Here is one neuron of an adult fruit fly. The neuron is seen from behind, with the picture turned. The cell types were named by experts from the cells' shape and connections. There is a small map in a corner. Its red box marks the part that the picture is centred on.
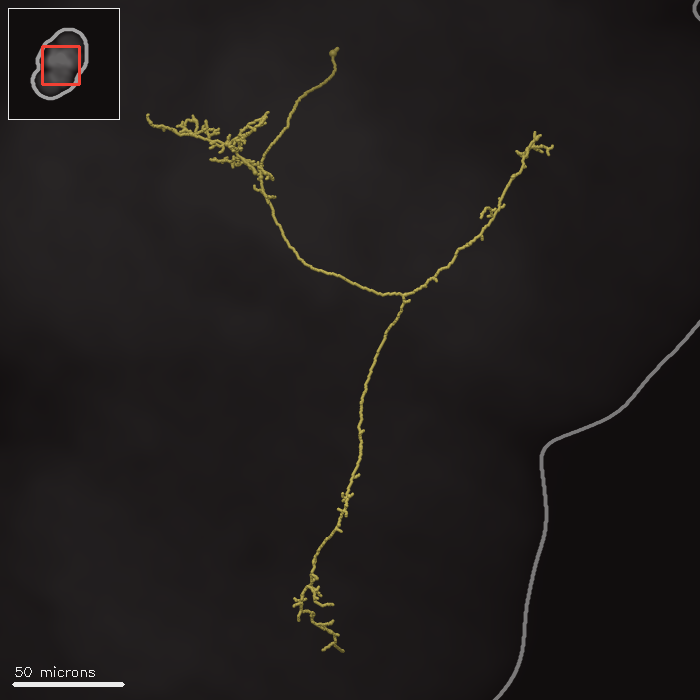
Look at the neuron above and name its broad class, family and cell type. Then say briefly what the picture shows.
This is a central-brain intrinsic neuron. Its family is hemilineage VESa2. It is of cell type VES034_b. The cell body is at the top of the picture. By the scale bar it is about 300 microns tall in this view.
